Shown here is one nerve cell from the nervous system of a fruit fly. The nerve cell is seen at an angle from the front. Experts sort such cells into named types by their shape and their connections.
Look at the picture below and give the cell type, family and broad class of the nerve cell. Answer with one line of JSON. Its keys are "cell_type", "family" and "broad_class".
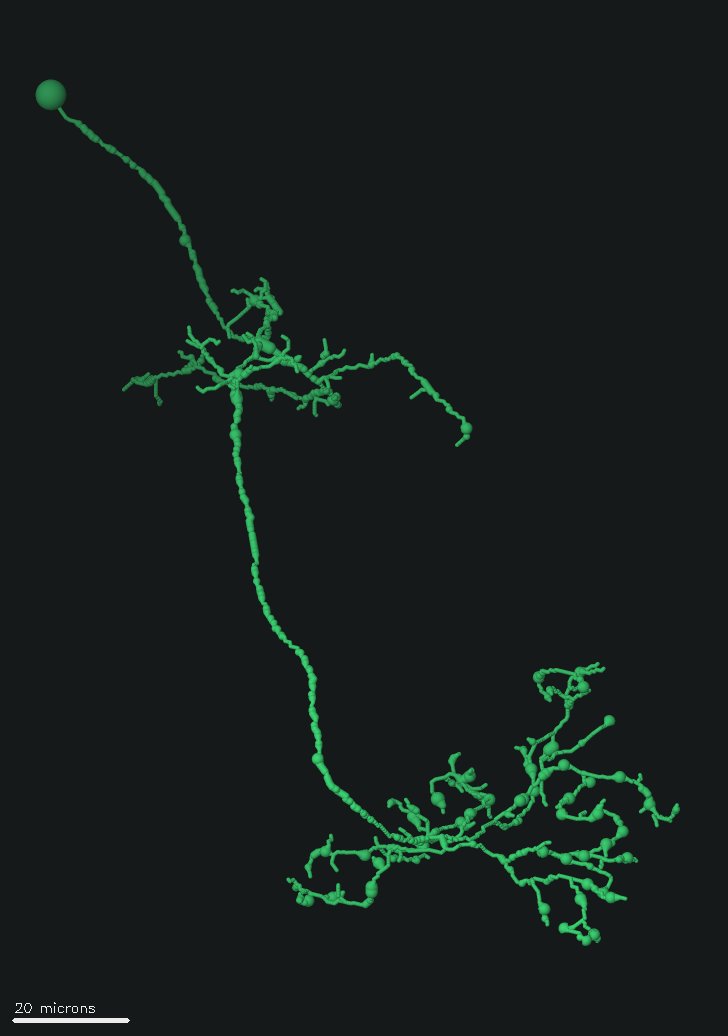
{"cell_type": "FB2J_a", "family": "hemilineage DL1_dorsal", "broad_class": "central-brain intrinsic neuron"}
